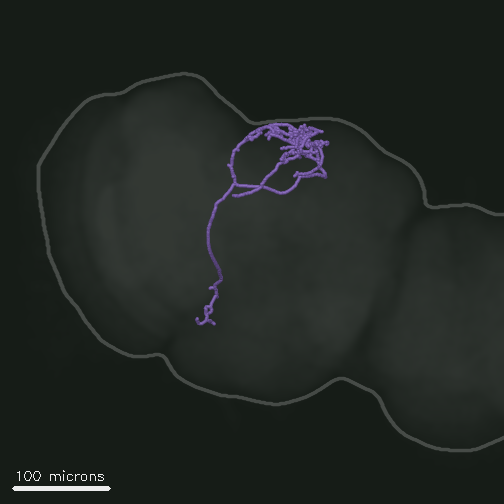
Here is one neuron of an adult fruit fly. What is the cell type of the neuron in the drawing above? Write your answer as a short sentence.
The cell type is SMP483.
